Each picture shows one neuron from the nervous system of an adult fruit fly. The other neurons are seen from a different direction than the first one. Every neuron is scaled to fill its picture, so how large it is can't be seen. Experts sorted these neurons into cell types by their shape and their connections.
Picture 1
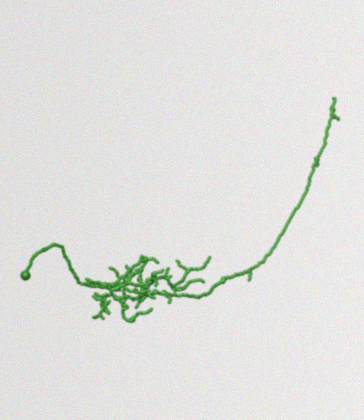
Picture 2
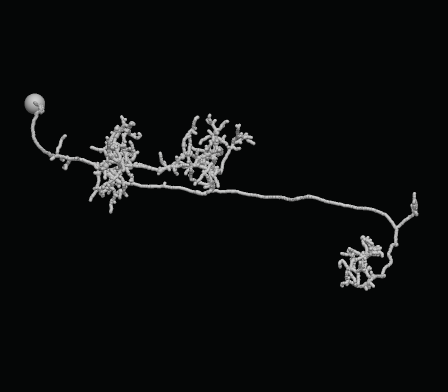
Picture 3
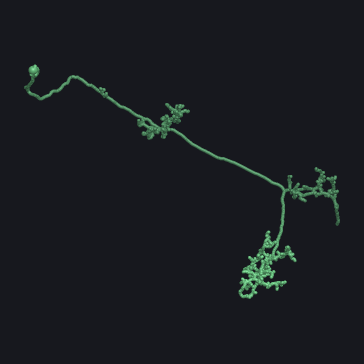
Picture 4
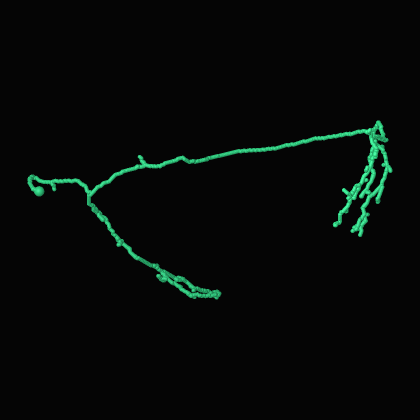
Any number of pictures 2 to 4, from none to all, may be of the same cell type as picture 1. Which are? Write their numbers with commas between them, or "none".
2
